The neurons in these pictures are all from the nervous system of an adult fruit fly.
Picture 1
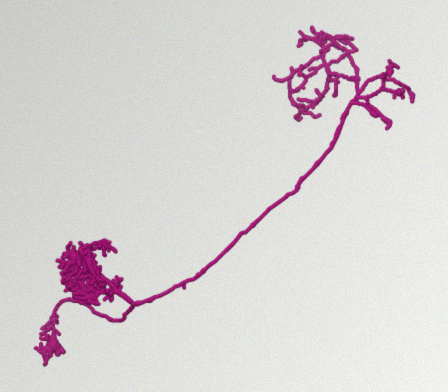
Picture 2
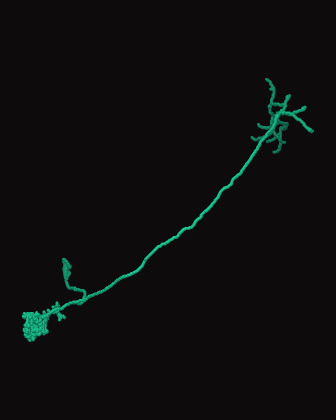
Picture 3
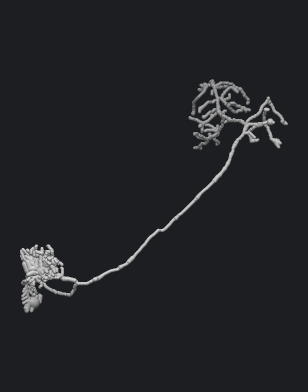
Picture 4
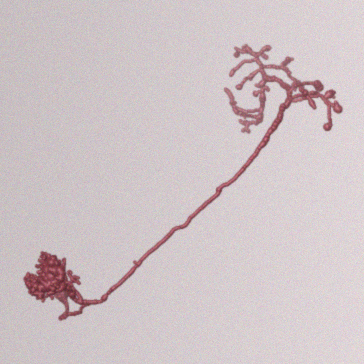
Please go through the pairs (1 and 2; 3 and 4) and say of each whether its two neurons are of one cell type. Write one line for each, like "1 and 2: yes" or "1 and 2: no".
1 and 2: no
3 and 4: yes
